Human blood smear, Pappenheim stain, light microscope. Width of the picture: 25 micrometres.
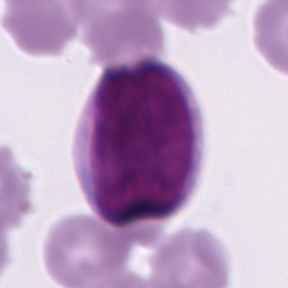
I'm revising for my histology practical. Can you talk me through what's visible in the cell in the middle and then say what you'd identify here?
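Starting with the nucleus, I notice it stains darkest along its lower edge. Turning to the cytoplasm, it is a pale lilac-blue, and I can make out no granules in it. Nor do I find any vacuoles there. So I would name this cell a myeloblast.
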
